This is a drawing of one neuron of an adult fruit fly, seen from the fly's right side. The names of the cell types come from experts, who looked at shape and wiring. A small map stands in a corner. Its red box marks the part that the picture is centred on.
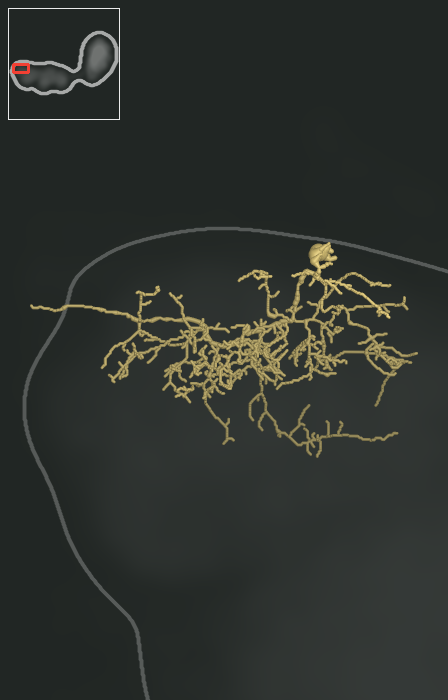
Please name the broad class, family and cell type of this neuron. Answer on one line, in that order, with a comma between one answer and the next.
motor neuron of the nerve cord, MNad, MNad09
